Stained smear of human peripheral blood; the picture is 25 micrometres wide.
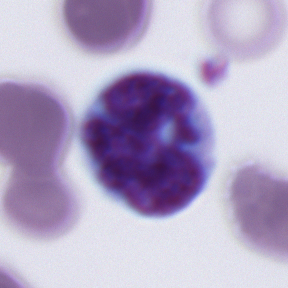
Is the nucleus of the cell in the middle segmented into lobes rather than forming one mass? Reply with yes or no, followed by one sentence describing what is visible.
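Yes. The nucleus is irregularly lobed, with deep folds and clefts.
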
